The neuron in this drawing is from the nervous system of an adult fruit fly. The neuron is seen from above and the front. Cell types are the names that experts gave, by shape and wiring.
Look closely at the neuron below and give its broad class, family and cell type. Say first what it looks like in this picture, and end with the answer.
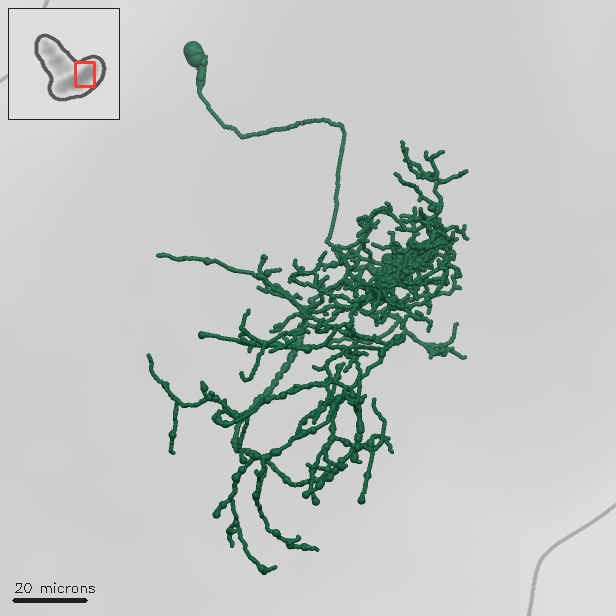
From top to bottom in the picture it spans about 150 microns. The picture shows dozens of branch ends. Its broad class is central-brain intrinsic neuron. Its family is hemilineage VLPl&p1_posterior. It is of cell type SMP555.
